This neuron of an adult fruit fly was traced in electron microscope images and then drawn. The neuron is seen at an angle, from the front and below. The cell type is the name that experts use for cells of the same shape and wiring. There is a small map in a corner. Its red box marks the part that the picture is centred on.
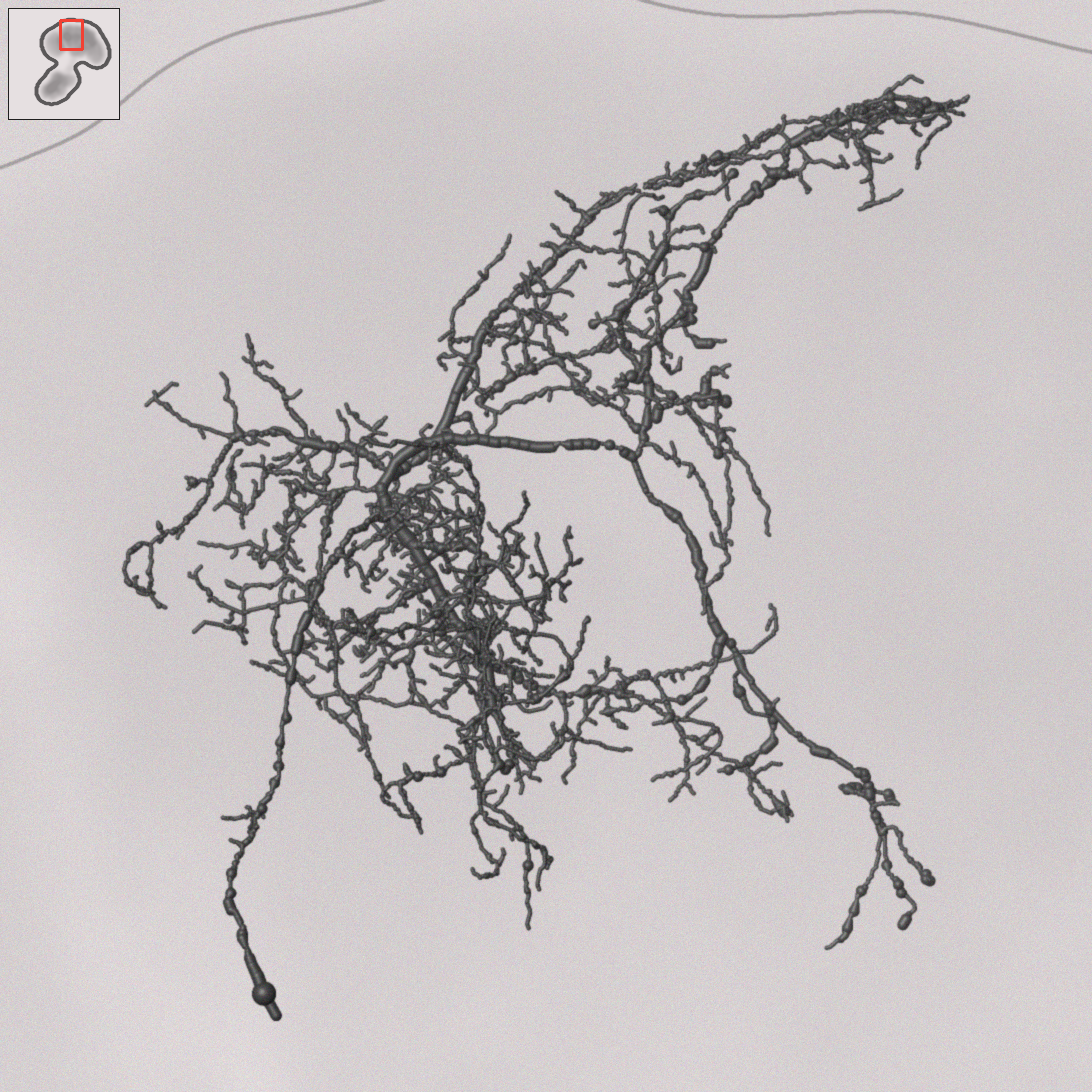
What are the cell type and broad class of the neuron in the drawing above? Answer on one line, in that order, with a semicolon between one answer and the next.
AVLP316; central-brain intrinsic neuron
